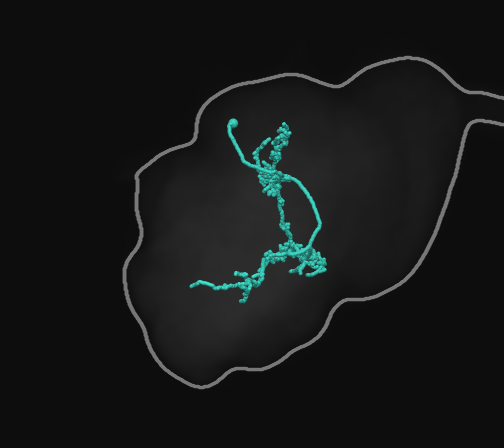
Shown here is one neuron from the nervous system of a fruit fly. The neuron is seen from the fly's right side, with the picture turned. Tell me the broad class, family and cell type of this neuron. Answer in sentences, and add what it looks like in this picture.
This is a central-brain intrinsic neuron. Its family is hemilineage LALv1_ventral. It is of cell type SAD045. The cell body is at the top of the picture. In this view it is taller than it is wide.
